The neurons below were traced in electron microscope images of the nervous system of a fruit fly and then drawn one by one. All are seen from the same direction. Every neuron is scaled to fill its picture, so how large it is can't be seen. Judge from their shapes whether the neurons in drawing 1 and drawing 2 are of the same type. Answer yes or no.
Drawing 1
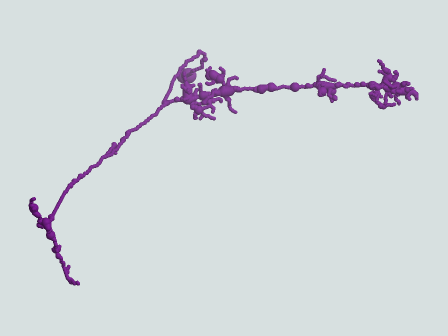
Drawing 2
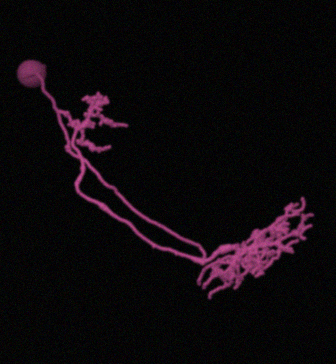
no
